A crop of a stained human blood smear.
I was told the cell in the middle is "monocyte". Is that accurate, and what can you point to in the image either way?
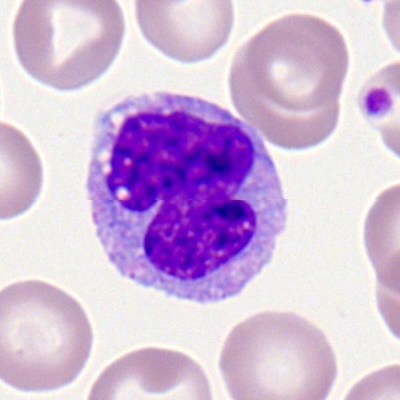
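Look first at the nucleus, deeply folded with a notch cutting in from the left side, and at the plentiful pale greyish-blue cytoplasm.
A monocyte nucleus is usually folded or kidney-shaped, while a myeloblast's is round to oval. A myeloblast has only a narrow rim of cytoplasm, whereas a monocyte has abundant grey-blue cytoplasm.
Those two features make monocyte the right name and speak against myeloblast. The fine, dust-like pinkish granules in the cytoplasm add to the case for monocyte.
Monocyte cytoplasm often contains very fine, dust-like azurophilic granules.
You can also see a few small clear vacuoles at the left side, a roughly round, smooth outline without surface projections, and red cells surrounding the cell without overlapping it.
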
